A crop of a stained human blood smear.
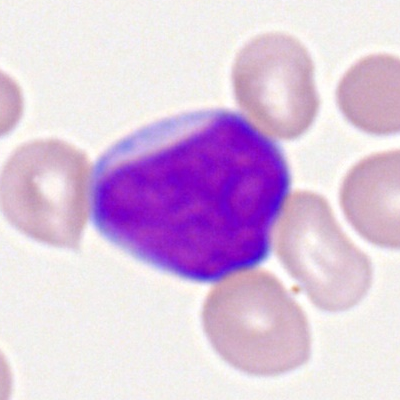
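Myeloblast: the central cell in this stained human blood smear. Notice how little cytoplasm there is, just a scant rim of pale blue. The nucleus is one unlobed mass filling most of the cell. Look closely and you will find no vacuoles in the cytoplasm. Take note, too, that the outline is somewhat angular rather than smoothly round.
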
